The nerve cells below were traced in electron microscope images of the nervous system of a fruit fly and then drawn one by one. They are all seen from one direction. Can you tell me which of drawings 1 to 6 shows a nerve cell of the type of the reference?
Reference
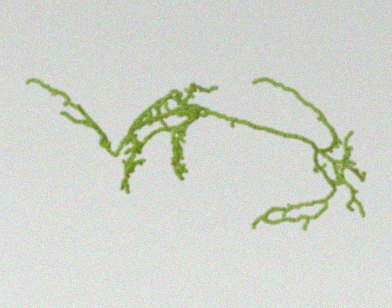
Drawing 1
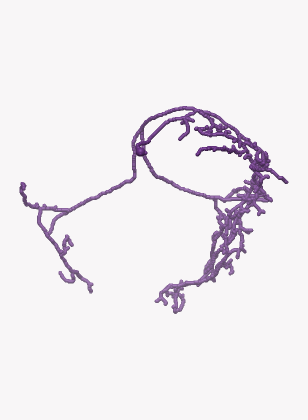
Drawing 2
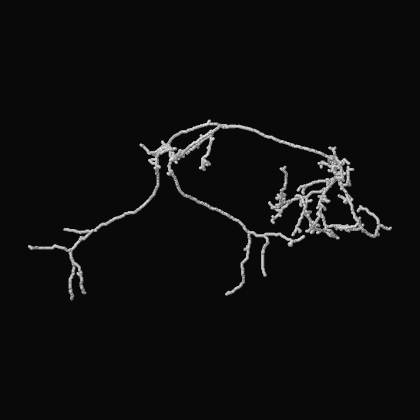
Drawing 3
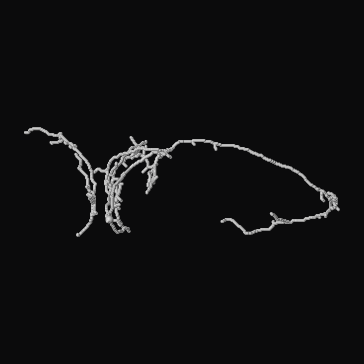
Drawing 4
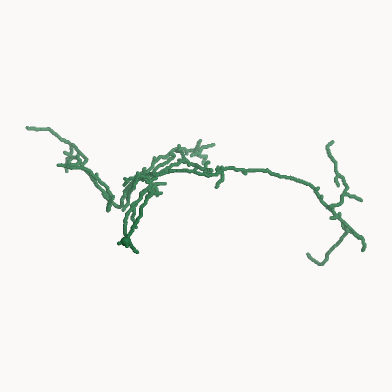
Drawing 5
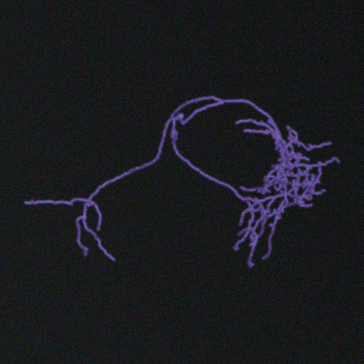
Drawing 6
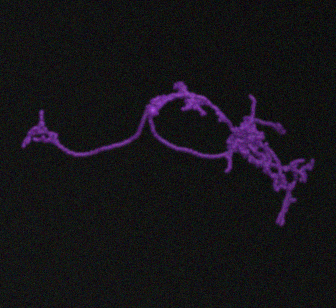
Drawing 4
